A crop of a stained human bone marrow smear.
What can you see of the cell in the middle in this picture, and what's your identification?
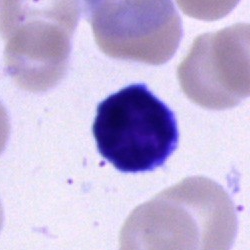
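Almost the entire cell is occupied by the nucleus. Its chromatin is dense and very dark blue-purple, with only faint mottling. No nucleoli are visible in the nucleus, and no granules can be seen anywhere in the cell. This is a lymphocyte.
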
